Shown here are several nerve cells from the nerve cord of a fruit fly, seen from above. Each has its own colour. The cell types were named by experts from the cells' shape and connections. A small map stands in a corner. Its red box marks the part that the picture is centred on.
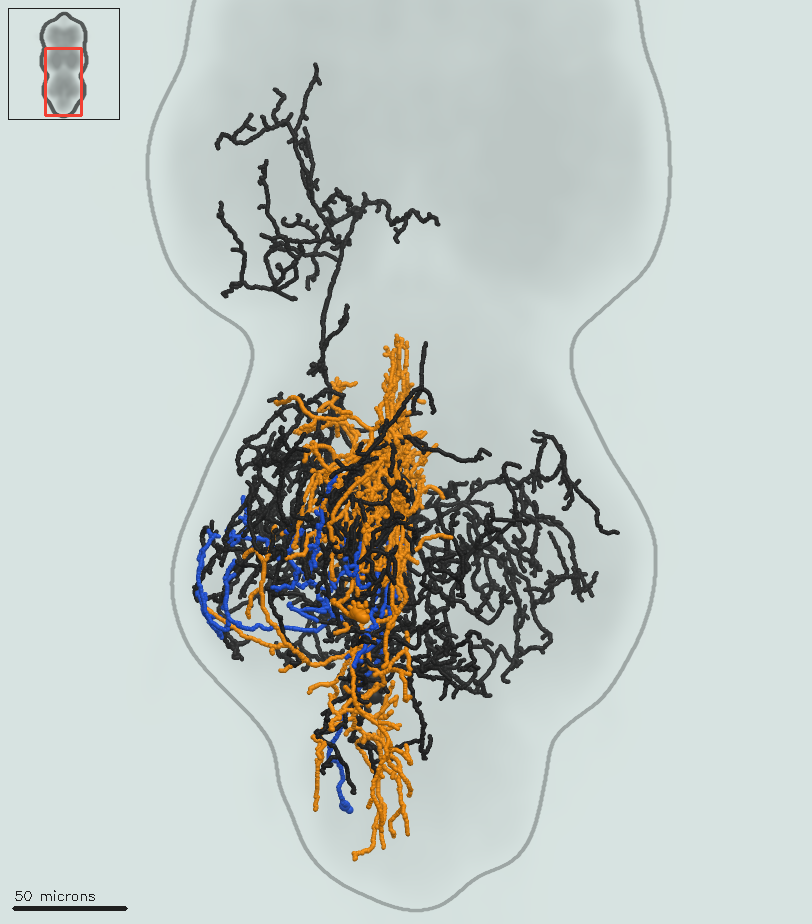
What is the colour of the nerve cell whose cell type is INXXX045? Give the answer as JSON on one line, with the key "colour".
{"colour": "black"}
